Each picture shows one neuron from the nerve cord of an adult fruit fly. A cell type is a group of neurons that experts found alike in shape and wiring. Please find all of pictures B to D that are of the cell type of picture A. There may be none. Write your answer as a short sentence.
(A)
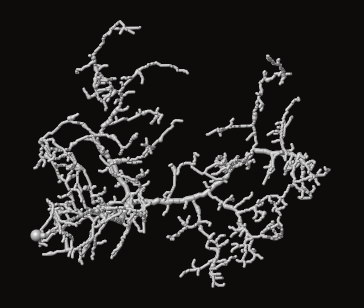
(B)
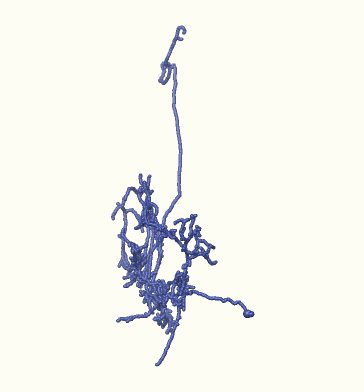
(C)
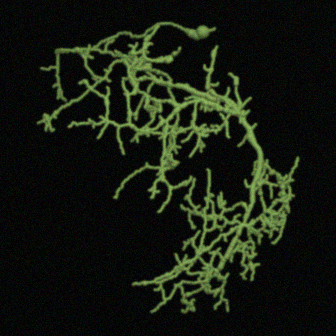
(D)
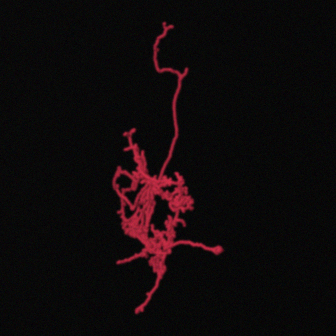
Picture C is of the same cell type.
